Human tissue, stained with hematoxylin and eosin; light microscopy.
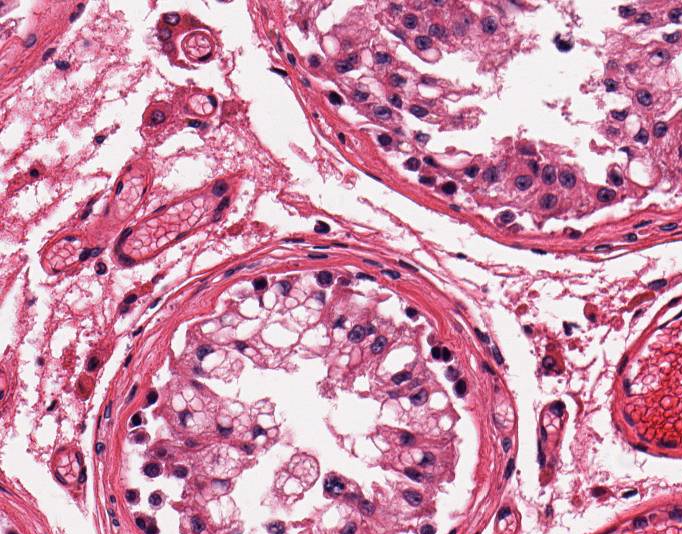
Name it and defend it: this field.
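Seminiferous tubule. Two large rounded tubular profiles, upper right and lower centre.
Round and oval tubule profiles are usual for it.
Each bounded by a thick band of concentric eosinophilic layers containing flattened, elongated nuclei. Lower tubule lined by cells with pale, vacuolated, foamy cytoplasm. No spermatozoa or elongated spermatids in the lumina.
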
